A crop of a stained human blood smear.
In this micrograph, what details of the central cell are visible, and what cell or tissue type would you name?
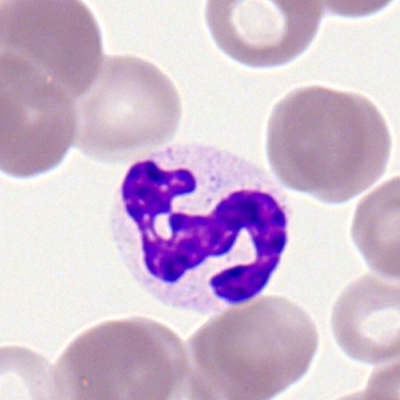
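Start with the cytoplasm here: there's plenty of it, pale pinkish-lilac, with fine, faint lilac granules in it. No vacuoles show up in it, and the nucleus has no visible nucleoli. It's a segmented neutrophil.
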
